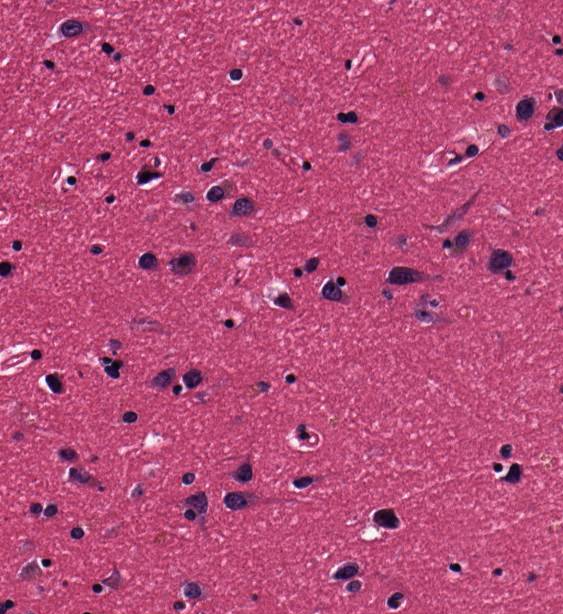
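Cerebral cortex, stained with haematoxylin and eosin. Cells lie singly throughout a uniform pink background, and I find no glands, tubules or other organised units. That background is a finely granular, fibrillary pink neuropil across the whole field. Scattered across the field are larger neurons with triangular, pyramidal-shaped purple cell bodies, and among them numerous small, round, dark-staining nuclei with little or no visible cytoplasm.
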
